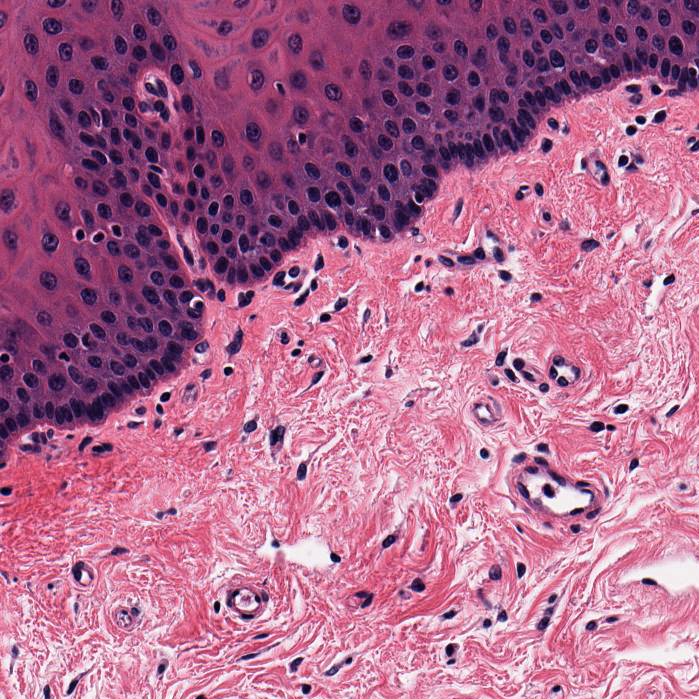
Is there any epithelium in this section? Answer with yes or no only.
Yes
